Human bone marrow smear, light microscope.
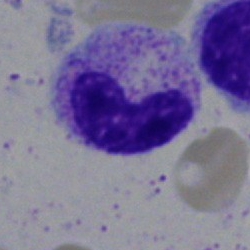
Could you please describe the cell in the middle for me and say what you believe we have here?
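A kidney-shaped nucleus occupies the lower half of the cell, its indentation directed upward. The chromatin is dark purple and condensed. The cell outline is roughly round and smooth. The cell is a band neutrophil.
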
